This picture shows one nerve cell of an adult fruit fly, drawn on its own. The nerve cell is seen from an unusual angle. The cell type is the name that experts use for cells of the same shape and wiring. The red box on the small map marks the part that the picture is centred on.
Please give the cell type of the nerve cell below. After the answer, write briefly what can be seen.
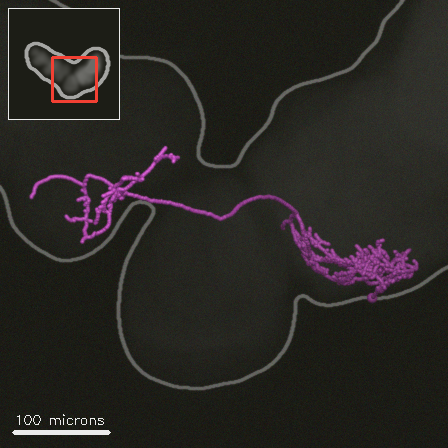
It is of cell type DNge001. This is a descending neuron. From left to right in the picture it spans about 400 microns. In this view it is more than twice as wide as it is tall.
